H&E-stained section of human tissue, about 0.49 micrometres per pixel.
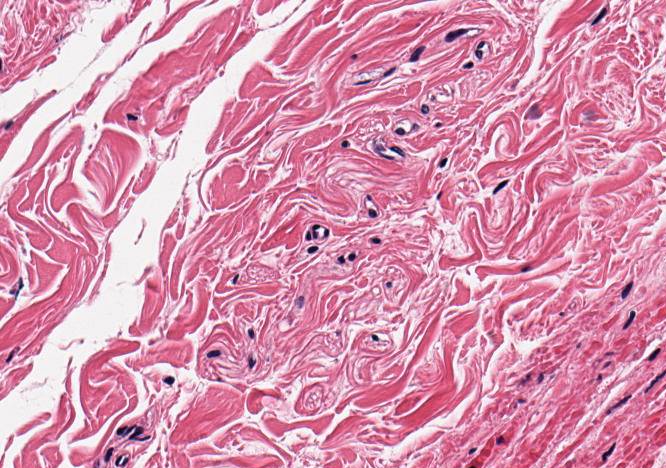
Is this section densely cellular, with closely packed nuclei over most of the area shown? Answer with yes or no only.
No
